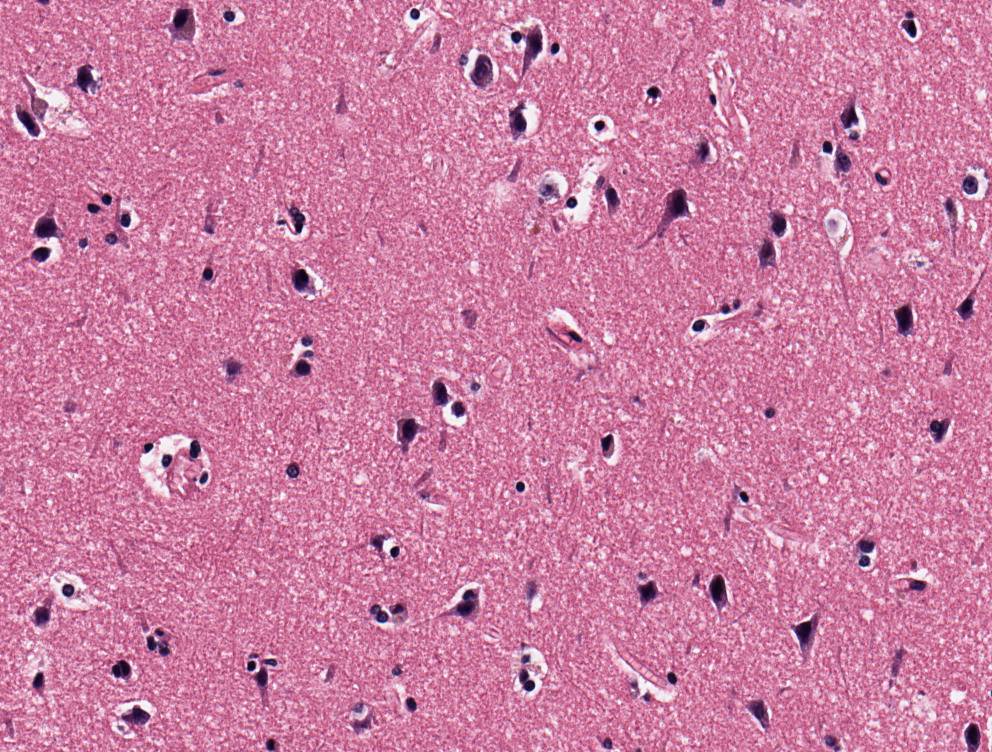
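Cerebral cortex. Cells lie evenly through a finely granular, pale pink background. Many neuronal cell bodies are small, angular and darkly stained; nucleus and cytoplasm are hard to separate. Scattered throughout, often in pairs or small groups beside them, are small round dark glial nuclei. At left middle, a round clear space holds several small dark nuclei.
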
